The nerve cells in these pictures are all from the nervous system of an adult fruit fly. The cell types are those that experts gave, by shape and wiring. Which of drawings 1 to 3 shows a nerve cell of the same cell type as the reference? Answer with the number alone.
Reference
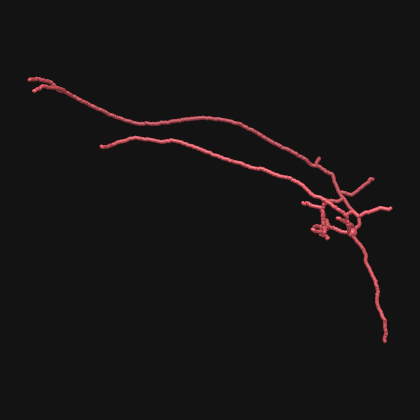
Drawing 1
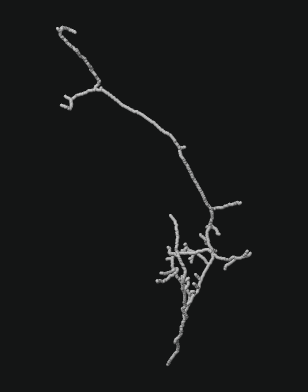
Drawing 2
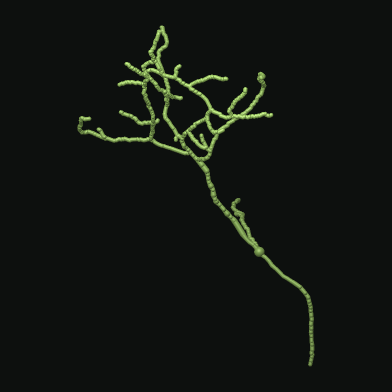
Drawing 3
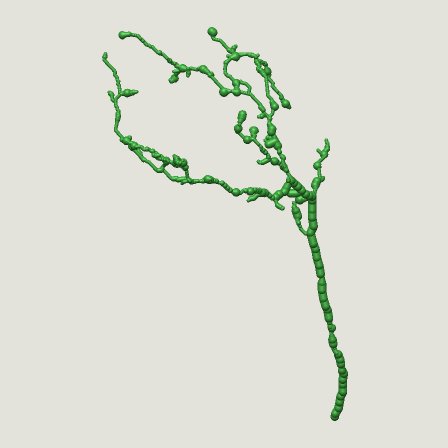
1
